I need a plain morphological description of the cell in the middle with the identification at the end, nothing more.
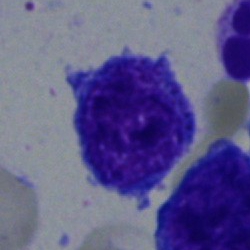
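Outline roughly round, edge ragged and uneven. Small pointed projections along upper edge. Cytoplasm: thin rim only around nucleus. No distinct granules in cytoplasm. Cell: blast.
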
